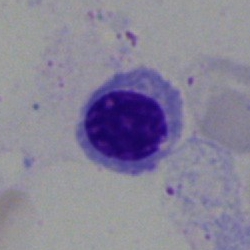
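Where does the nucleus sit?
Off-centre, I see, toward the left side of the cell.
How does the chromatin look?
Dark purple and dense, with a few small paler patches.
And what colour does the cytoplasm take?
It stains blue.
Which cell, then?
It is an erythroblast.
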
